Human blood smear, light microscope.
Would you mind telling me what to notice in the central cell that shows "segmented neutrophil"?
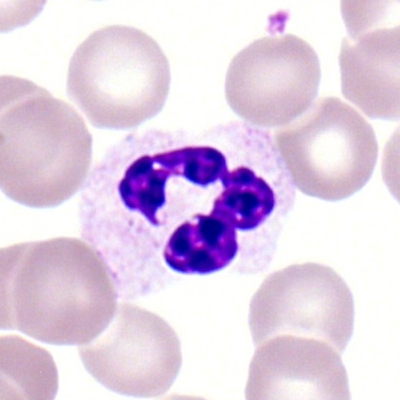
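Segmented neutrophil: chromatin dark purple, coarsely clumped, which fits.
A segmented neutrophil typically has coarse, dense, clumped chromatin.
Cytoplasm holds many fine, faint pinkish-lilac granules, which also fits.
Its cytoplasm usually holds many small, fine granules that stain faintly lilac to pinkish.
Cytoplasm plentiful, pale pinkish-lilac. Nuclear lobes curve around a pale central patch of cytoplasm. Nothing seen runs against the name.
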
